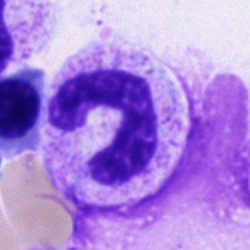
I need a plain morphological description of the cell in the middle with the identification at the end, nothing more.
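Outline: round and smooth. Nucleus: a thick curved band wrapping around a pale central area of cytoplasm, its chromatin dark purple and coarsely clumped. Cytoplasm: no vacuoles visible. Result: band neutrophil.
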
